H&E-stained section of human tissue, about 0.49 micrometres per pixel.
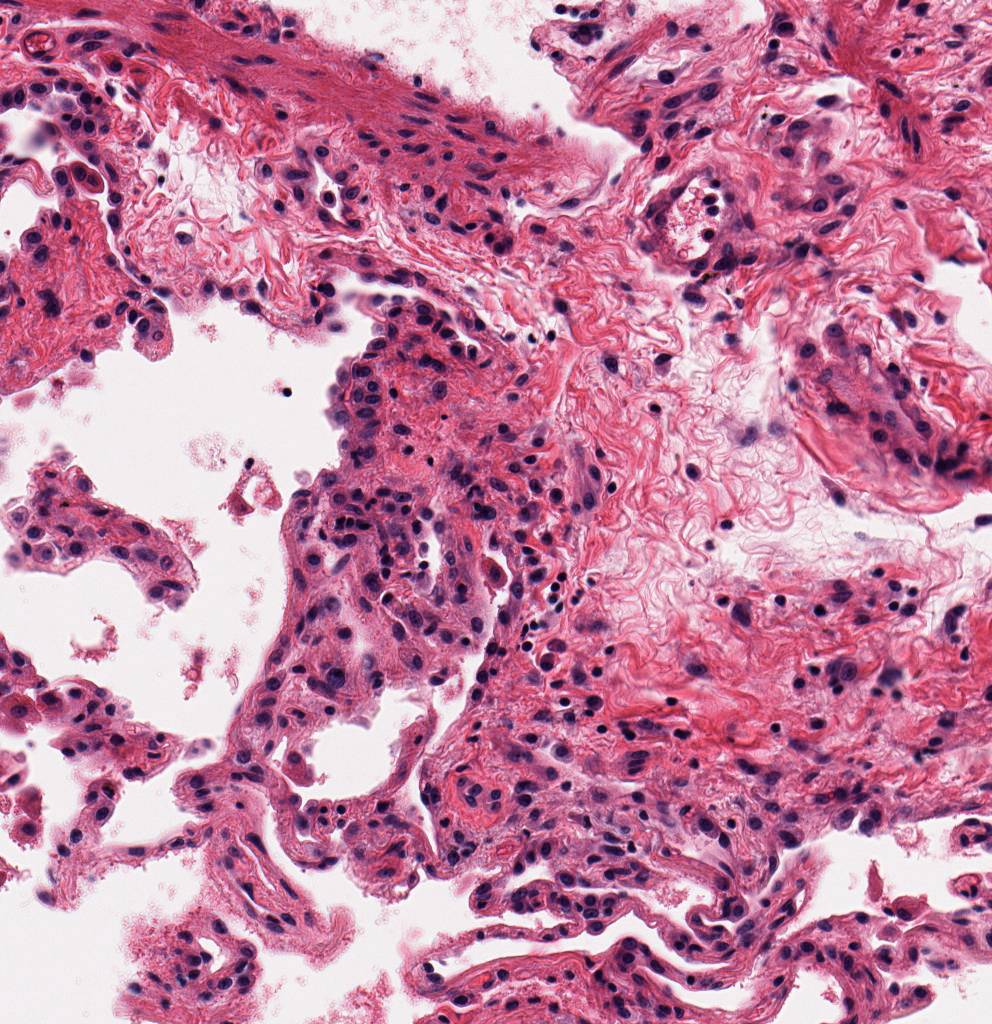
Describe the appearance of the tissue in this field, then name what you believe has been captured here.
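Thin, branching walls divide open spaces in the left and lower field; solid, thickened tissue fills the centre and upper right. Plump cuboidal cells with round nuclei line its centre-left border. Along the top, denser pink collagen runs diagonally with aligned spindle nuclei. This is lung.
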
